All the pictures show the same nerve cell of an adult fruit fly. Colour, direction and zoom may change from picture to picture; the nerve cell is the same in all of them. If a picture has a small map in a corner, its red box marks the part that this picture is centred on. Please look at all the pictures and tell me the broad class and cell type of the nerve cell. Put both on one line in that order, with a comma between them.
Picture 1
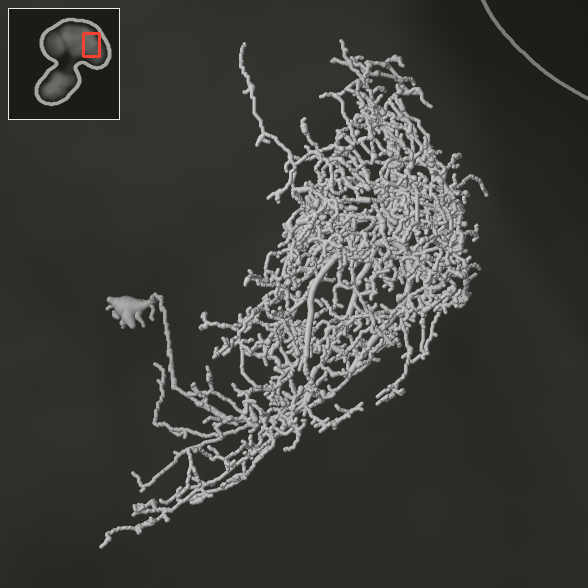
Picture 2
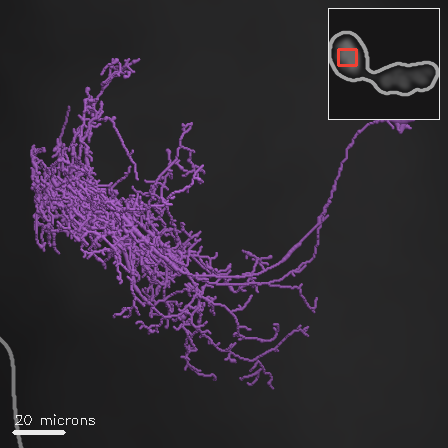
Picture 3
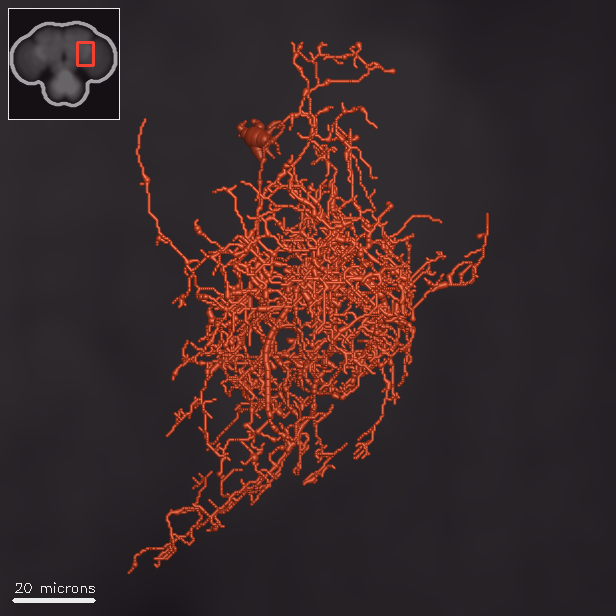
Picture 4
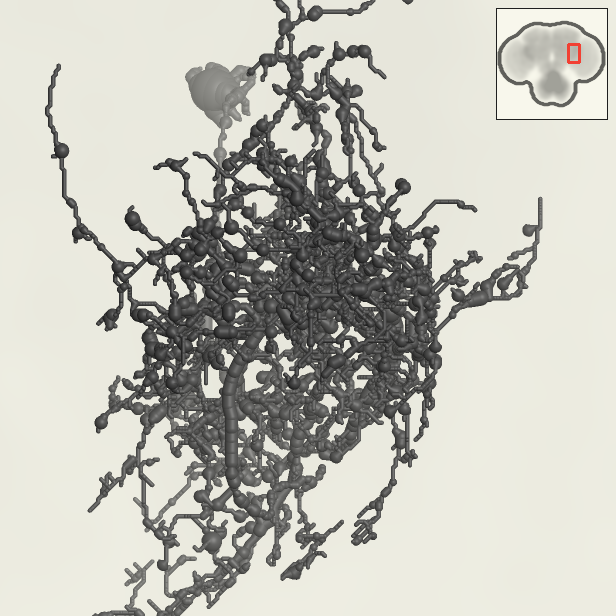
central-brain intrinsic neuron, AVLP533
